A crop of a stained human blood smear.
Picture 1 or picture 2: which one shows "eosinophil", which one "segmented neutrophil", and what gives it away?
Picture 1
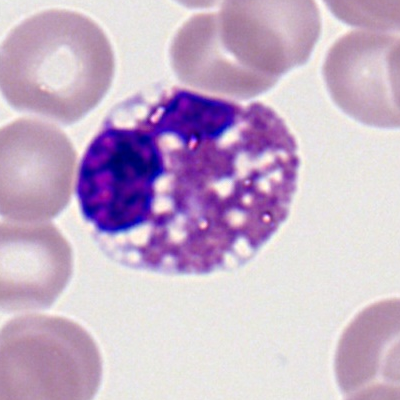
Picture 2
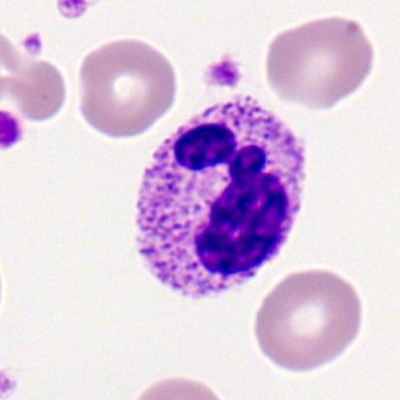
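Picture 1 shows an eosinophil; picture 2 shows a segmented neutrophil. The eosinophil's nucleus has two lobes, lying against the left and upper edge of the cell.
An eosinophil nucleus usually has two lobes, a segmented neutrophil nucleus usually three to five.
In the segmented neutrophil, the largest nuclear lobe lies in the lower right, and many purple granules are scattered through the cytoplasm out to the cell edge. In the eosinophil, the granules do not hide the nuclear outline, and small unstained clear spots lie scattered among them.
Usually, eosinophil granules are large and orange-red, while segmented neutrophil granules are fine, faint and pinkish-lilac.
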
